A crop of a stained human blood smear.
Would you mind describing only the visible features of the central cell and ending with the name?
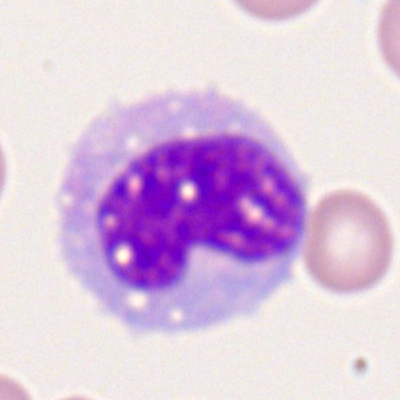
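A finely irregular, fuzzy edge borders this roughly round cell. The nucleus is kidney-shaped, with its indentation on the lower side. The cytoplasm shows no coarse granules but contains a few small clear spots. This is a monocyte.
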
